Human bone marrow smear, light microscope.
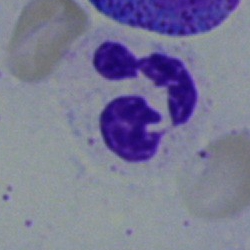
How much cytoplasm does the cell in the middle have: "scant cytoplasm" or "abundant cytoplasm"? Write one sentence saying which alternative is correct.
Its cytoplasm is plentiful around the nucleus.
